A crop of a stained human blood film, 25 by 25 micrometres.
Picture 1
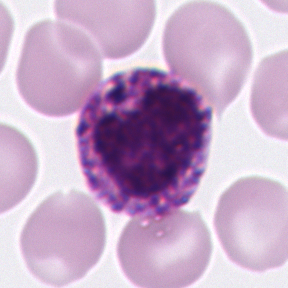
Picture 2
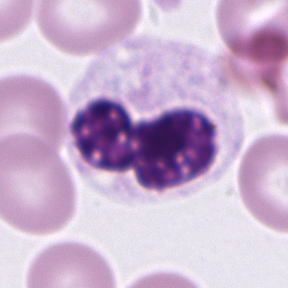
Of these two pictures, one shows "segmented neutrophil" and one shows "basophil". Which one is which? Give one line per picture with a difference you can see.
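In picture 1 we see a basophil: The cytoplasm forms only a narrow rim around the nucleus.
In picture 2 we see a segmented neutrophil: The cytoplasm is plentiful and widest above the nucleus.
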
